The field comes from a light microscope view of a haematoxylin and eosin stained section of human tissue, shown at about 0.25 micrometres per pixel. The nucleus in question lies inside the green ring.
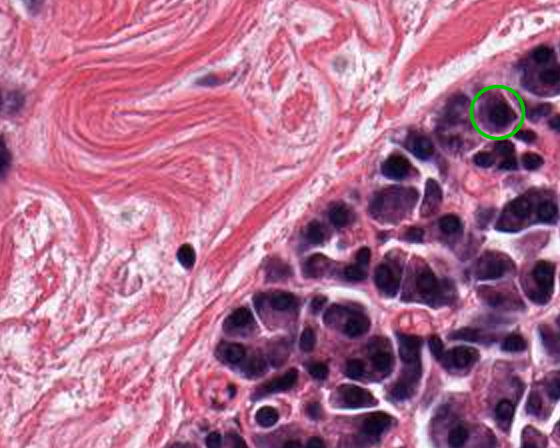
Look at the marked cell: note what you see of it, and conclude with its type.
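The nucleus is round and very dark, about the same size as the nuclei of the neighbouring cells, and takes up a large share of the cell. The cytoplasm is a dense purple rather than pink, forming only a moderate rim around the nucleus. The cell's outline is set off from its neighbours by thin pale lines. It lies at the outer edge of a tightly packed cluster of similar purple cells, close to the wavy band of pink fibres that borders the cluster. It is a pancreatic acinar cell.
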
